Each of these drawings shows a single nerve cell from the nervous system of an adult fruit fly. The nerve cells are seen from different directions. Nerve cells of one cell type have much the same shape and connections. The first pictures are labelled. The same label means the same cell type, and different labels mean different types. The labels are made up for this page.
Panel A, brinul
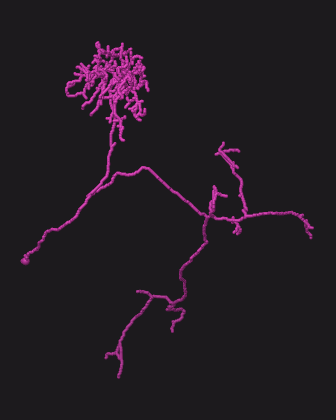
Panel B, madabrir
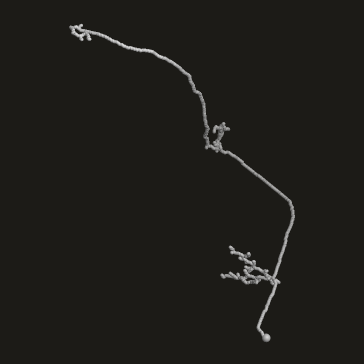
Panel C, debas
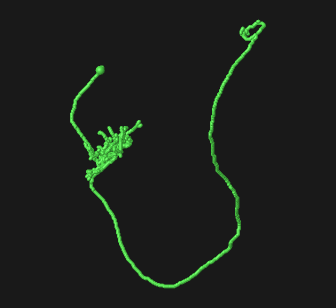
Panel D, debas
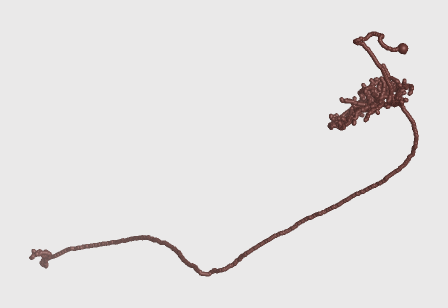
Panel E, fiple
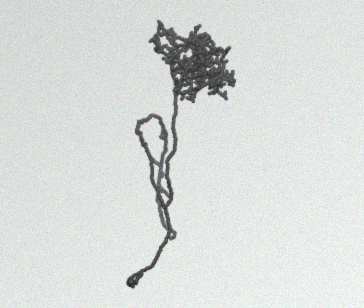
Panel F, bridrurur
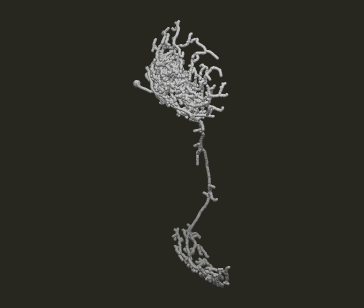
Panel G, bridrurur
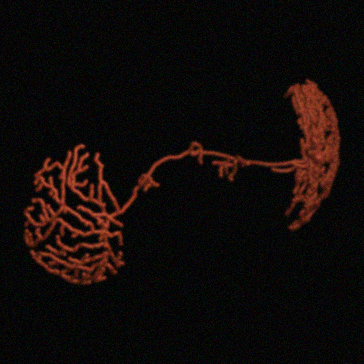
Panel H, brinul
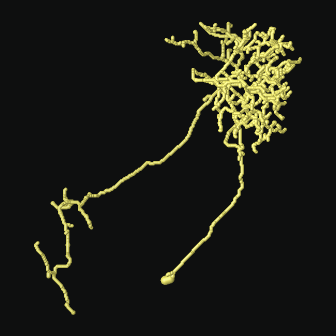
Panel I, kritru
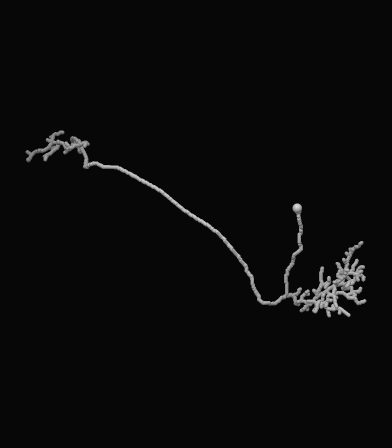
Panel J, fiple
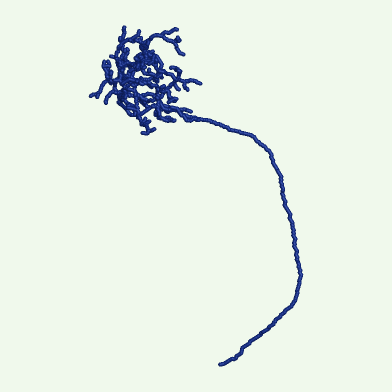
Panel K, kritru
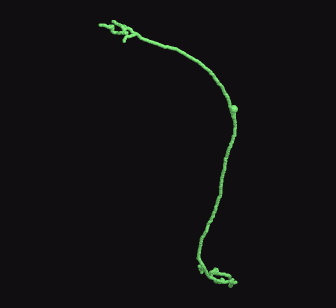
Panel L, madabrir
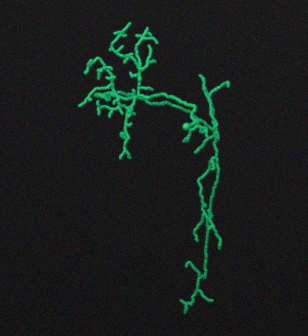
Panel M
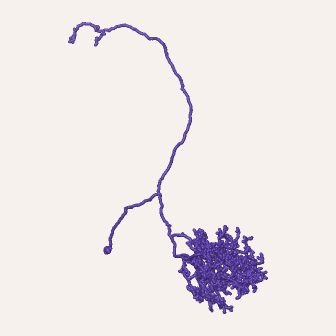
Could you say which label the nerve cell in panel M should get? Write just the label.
fiple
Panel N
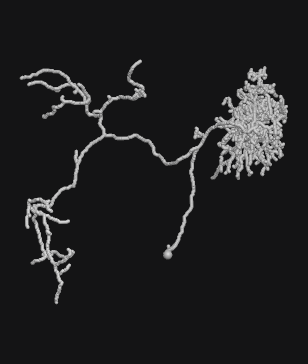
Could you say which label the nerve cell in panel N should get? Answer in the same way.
brinul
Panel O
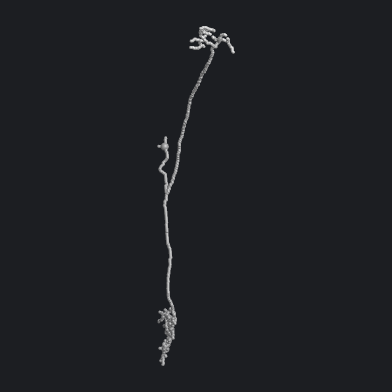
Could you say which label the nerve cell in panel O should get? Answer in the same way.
kritru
